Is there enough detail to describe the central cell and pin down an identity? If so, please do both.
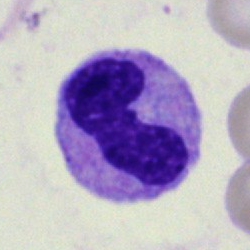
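Roughly round and smooth, the outline shows no surface projections. Inside, the nucleus is curved and bean-like, with a deep notch entering from the right side. Its chromatin stains dark purple and is coarsely clumped. A moderate rim of pale lilac cytoplasm surrounds the nucleus. The cell is a band neutrophil.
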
